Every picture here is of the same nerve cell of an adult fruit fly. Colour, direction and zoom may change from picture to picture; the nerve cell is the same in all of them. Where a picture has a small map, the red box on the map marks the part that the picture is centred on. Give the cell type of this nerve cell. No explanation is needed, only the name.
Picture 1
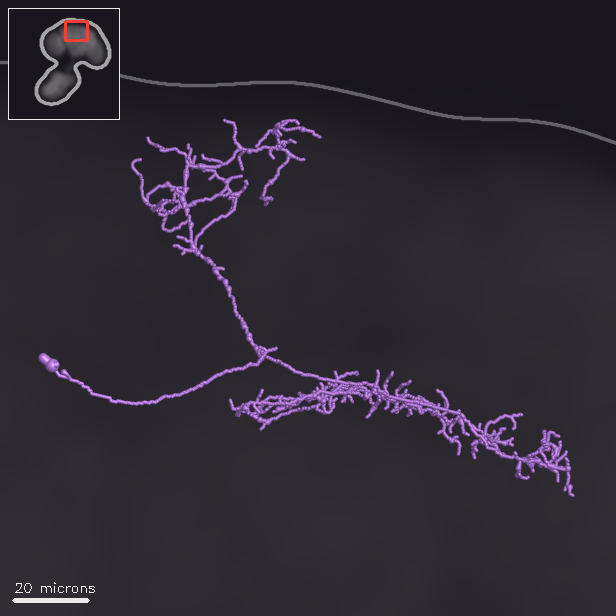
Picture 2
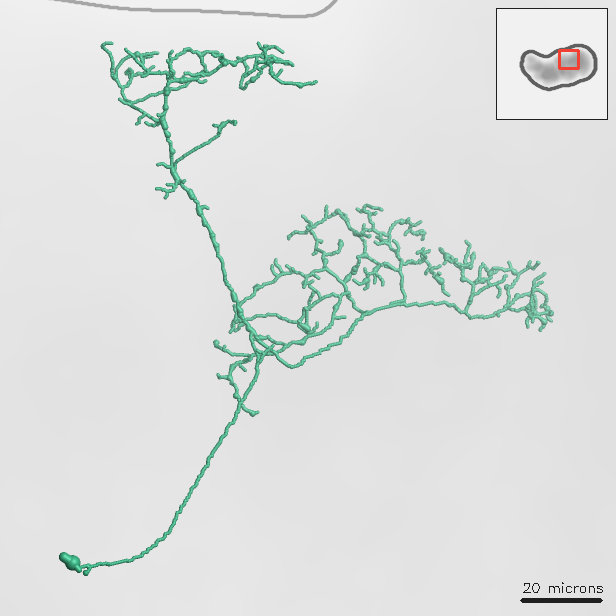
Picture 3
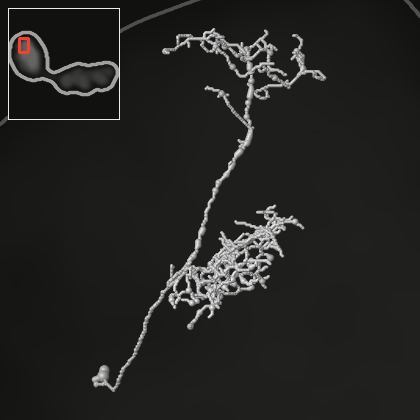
FB7G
